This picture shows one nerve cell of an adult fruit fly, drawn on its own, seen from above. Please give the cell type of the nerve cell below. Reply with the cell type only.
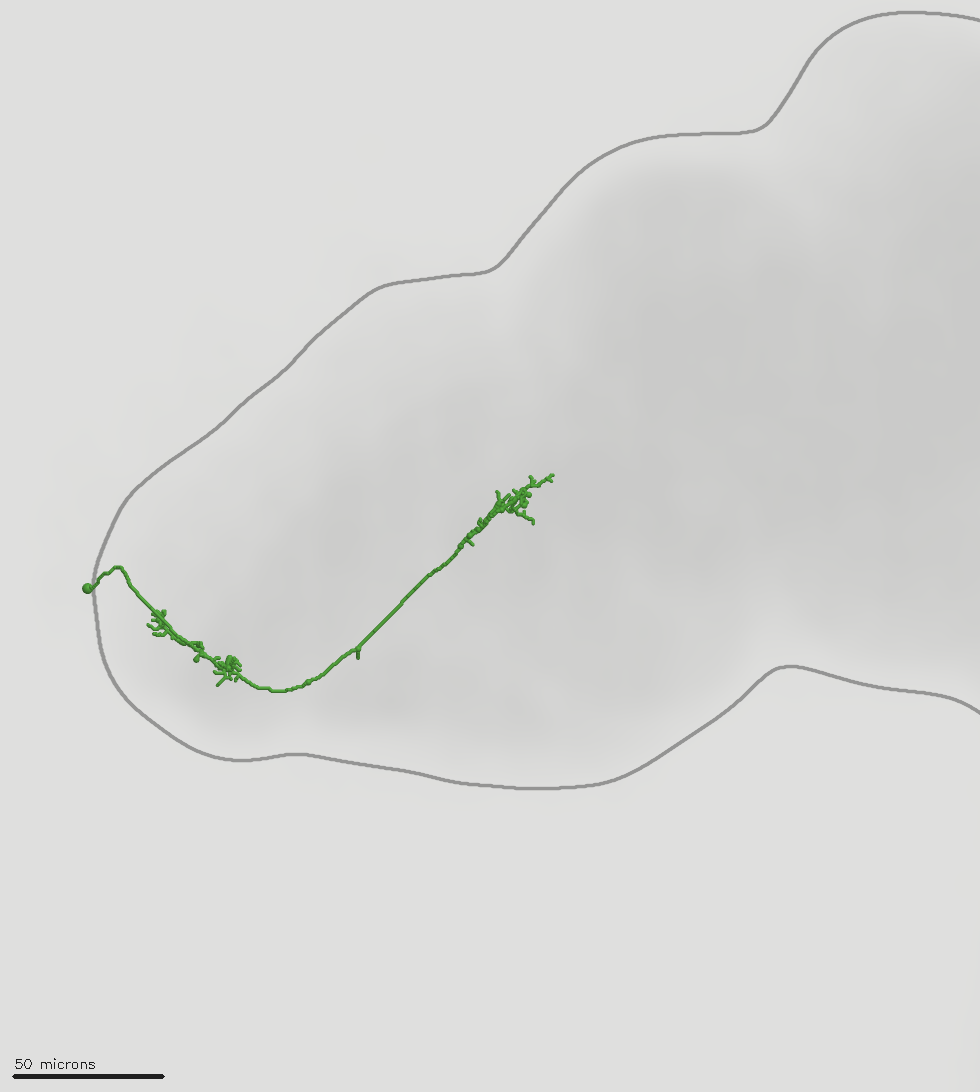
Tm5Y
